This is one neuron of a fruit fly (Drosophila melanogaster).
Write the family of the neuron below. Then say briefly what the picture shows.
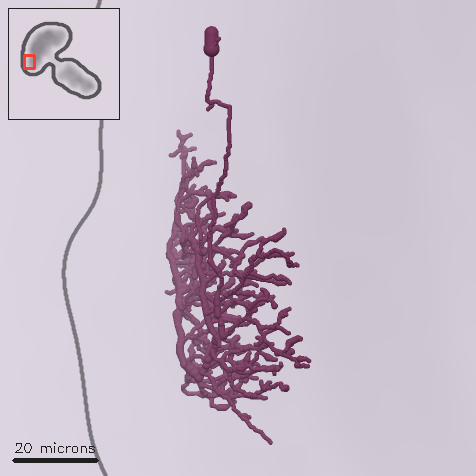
Its family is Dm. It is an optic-lobe intrinsic neuron. It lies in the brain. From top to bottom in the picture it spans about 100 microns. Dozens of branch ends can be seen.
